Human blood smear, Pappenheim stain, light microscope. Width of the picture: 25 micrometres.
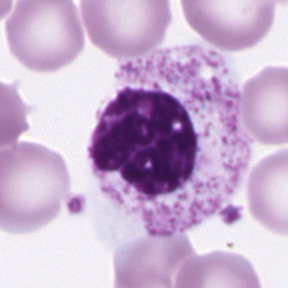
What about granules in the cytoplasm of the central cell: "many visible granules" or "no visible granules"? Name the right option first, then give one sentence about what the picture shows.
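Many visible granules. Many small pink-violet granules are scattered through the cytoplasm.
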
